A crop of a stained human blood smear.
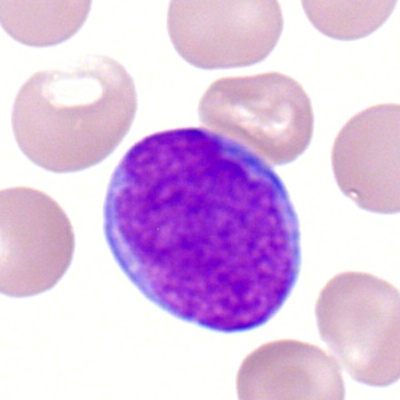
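Myeloblast from a stained blood smear, with a smooth, oval outline. Purple chromatin shows a fine, mottled pattern, and the blue cytoplasm forms only a thin rim around the nucleus.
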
